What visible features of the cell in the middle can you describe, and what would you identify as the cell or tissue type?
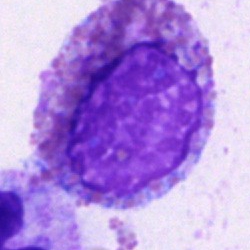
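The nucleus here is pushed off-centre toward the lower right, and its chromatin is finely stippled rather than coarsely clumped. A dark line edges it, clearest along the upper left. Coarse purple-red granules pack the cytoplasm. It's an eosinophil.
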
